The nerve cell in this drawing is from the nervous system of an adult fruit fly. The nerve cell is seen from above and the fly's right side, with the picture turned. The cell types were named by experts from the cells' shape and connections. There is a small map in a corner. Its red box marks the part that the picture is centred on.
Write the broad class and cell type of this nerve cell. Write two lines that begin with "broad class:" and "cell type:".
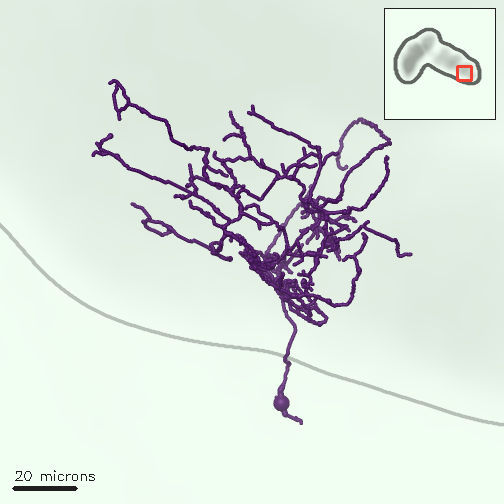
broad class: nerve-cord intrinsic neuron
cell type: INXXX295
